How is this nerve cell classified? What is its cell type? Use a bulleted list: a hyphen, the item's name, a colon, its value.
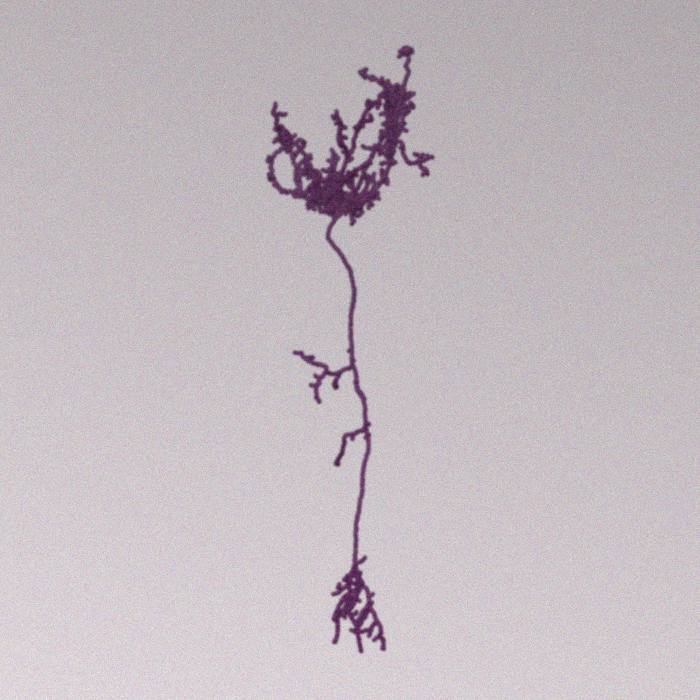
- cell type: IN07B014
